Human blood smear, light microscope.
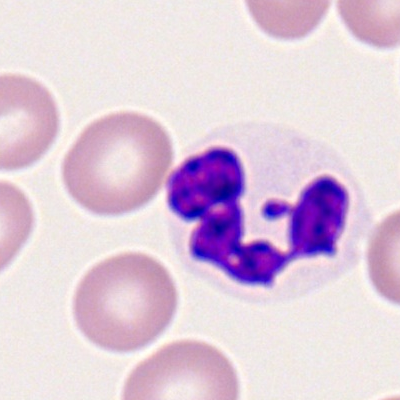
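Segmented neutrophil in the middle here, with a round, smooth outline. Its nucleus falls into separate lobes joined by narrow parts, and the chromatin is dark purple and coarsely clumped. You won't find any large orange-red granules in its cytoplasm.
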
